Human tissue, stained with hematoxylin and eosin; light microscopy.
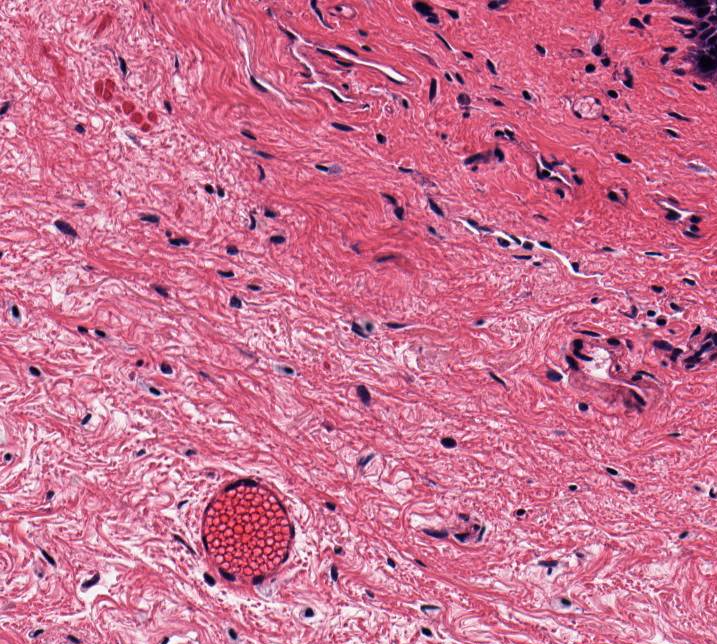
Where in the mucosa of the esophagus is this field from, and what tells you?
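You are looking at loose connective tissue. Notice the pink collagen fibres in wavy, interlacing bundles, with sparsely scattered fibroblasts bearing dark, elongated nuclei.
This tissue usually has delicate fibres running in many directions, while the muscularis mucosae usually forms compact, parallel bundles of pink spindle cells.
Toward the upper right the collagen grows denser; toward the lower left it loosens, with pale spaces between fibres. One round small vessel, lower left, is packed with red blood cells.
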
